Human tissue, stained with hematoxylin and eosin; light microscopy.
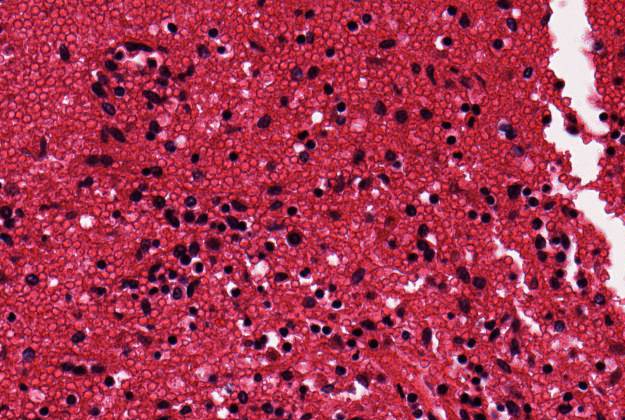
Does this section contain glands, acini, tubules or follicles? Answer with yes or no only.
No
